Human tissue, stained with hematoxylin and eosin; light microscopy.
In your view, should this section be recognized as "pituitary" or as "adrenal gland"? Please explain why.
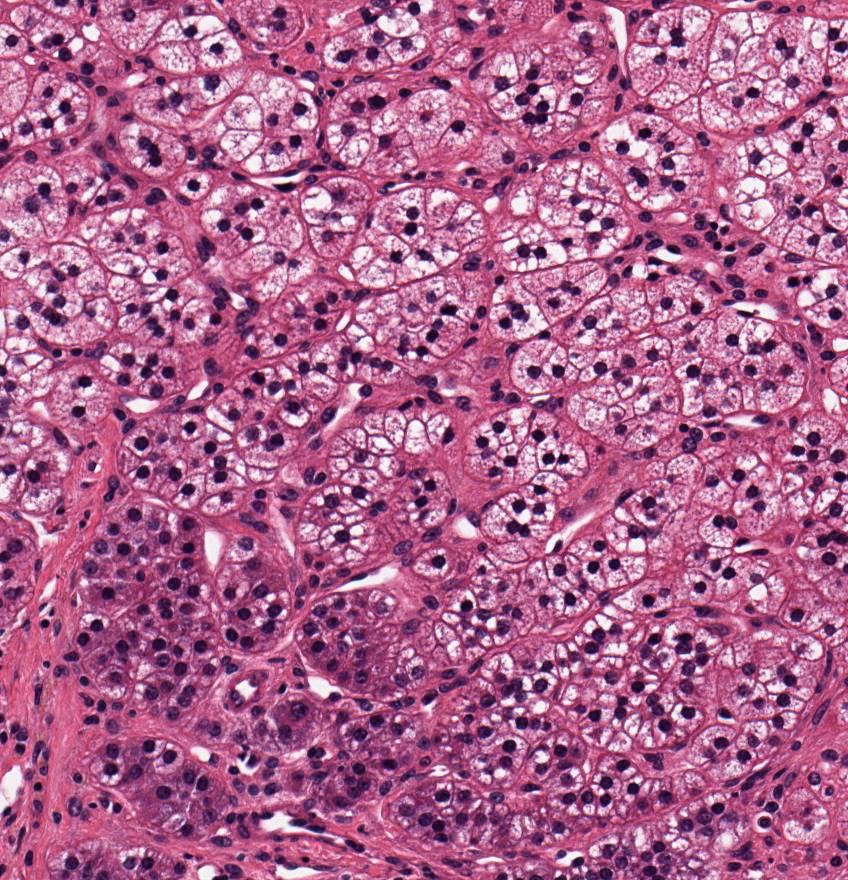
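Adrenal gland, as I read it. Pale, foamy cells fill the upper two-thirds, while darker pink-purple, compact, crowded cells hold the lower left, each kind in its own zone.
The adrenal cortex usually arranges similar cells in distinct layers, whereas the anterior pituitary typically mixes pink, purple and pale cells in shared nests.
Nests and short cords sit between thin septa throughout.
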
